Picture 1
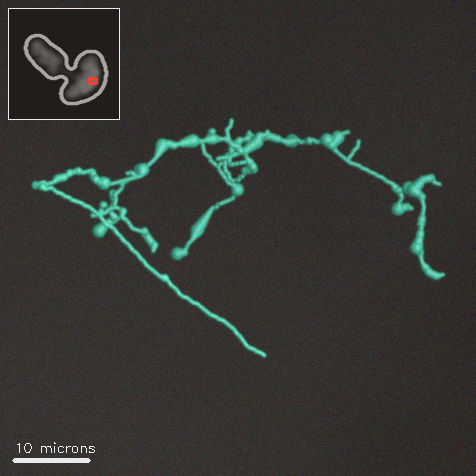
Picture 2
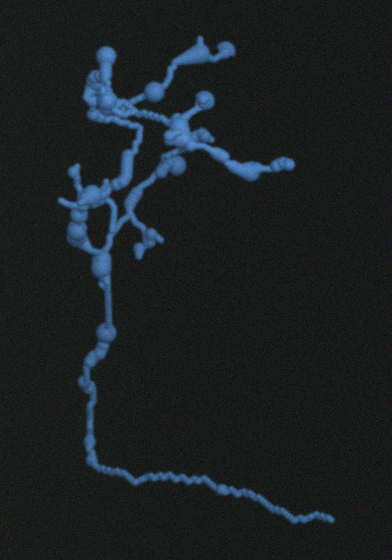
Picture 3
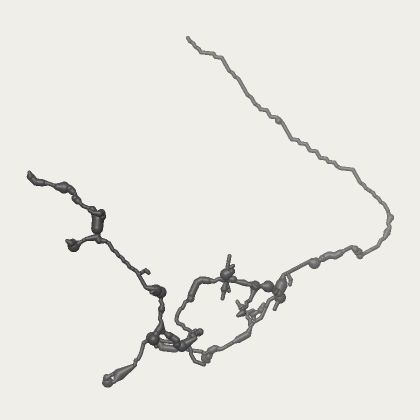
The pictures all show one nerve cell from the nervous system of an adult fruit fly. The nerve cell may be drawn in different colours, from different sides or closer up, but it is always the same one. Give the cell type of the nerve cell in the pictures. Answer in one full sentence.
By type, the nerve cell is HRN_VP1d.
